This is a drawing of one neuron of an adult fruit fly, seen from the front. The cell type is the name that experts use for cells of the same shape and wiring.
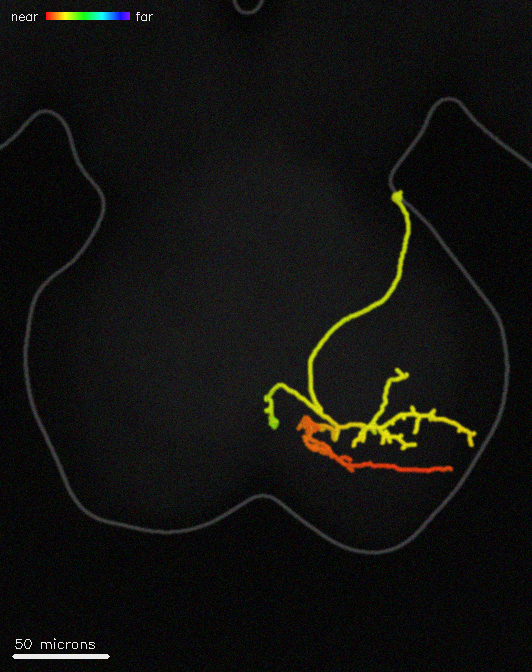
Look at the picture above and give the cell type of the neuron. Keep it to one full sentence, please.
The cell type name for this neuron is IN23B072.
